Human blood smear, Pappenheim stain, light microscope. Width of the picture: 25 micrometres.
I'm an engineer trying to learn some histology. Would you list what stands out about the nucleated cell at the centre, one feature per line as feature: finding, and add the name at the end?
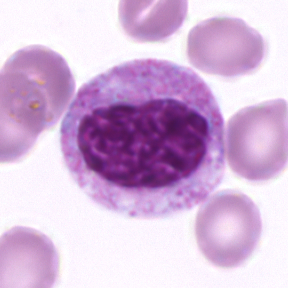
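Nucleoli: none to be seen.
Cytoplasm: a moderate pale lilac rim, broader above the nucleus than below.
Granules: fine, pinkish-purple, scattered throughout.
Surface: no projections at all.
Name: metamyelocyte.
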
